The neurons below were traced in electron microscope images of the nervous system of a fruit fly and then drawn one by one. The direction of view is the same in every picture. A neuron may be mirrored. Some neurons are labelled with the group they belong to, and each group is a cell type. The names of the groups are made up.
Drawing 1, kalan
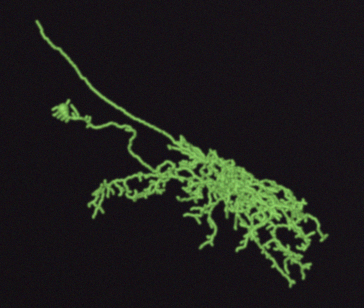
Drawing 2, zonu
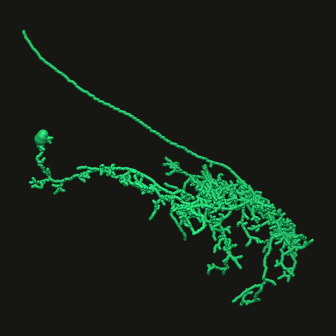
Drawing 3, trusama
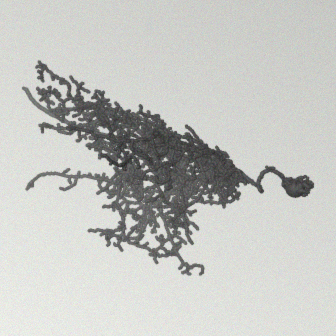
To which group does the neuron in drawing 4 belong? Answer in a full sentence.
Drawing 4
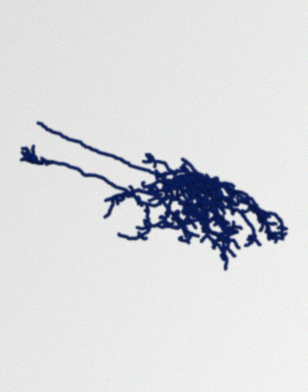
It belongs to kalan.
